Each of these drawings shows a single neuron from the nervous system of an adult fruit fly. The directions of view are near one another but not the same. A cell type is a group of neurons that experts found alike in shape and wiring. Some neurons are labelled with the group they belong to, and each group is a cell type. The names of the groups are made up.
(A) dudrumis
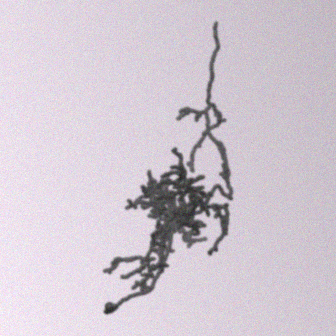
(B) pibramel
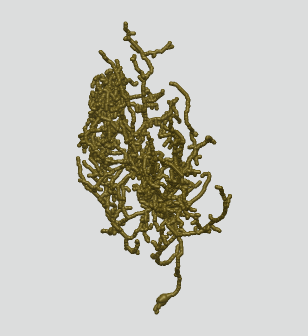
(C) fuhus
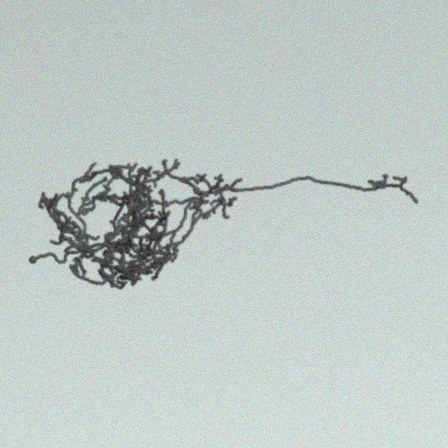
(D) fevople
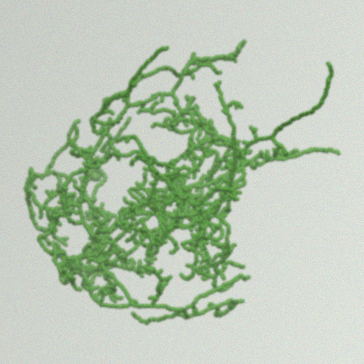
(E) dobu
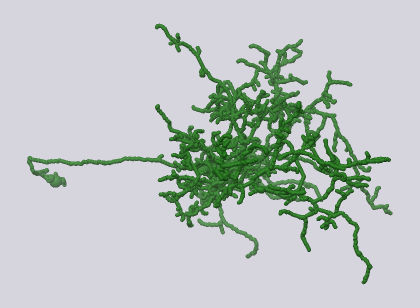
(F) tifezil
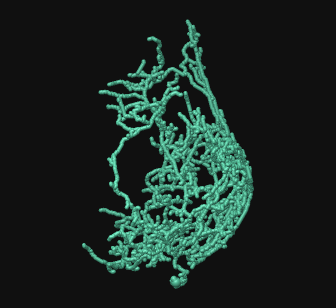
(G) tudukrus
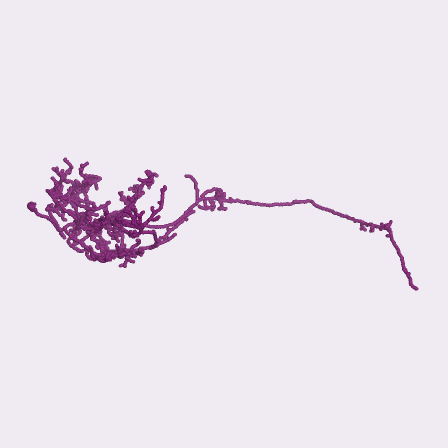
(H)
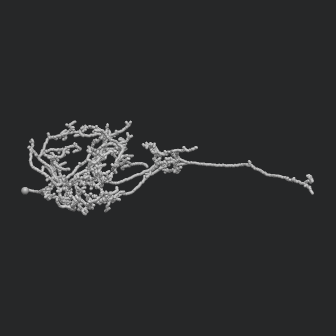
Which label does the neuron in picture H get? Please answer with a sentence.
It belongs to fuhus.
